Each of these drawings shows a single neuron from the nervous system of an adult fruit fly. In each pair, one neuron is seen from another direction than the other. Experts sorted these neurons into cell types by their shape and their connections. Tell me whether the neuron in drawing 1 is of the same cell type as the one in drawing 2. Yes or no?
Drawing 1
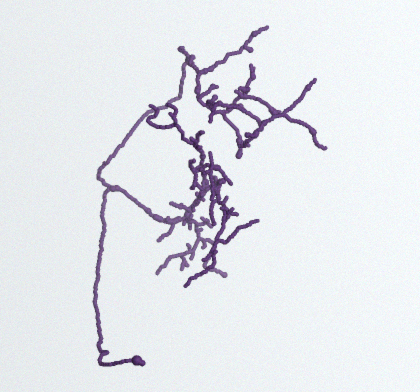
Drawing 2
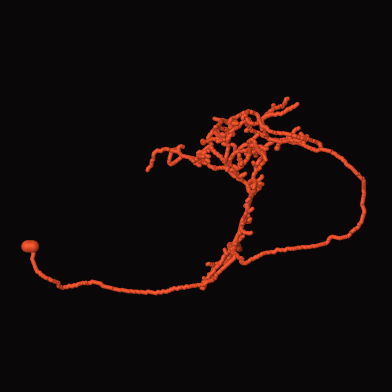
yes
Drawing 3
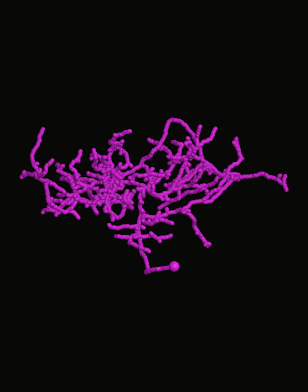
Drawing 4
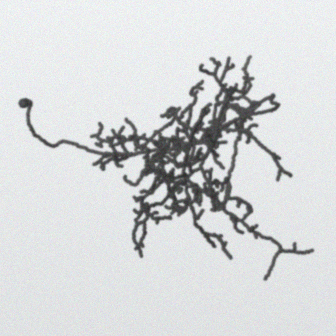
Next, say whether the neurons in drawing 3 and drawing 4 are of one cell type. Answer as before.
yes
